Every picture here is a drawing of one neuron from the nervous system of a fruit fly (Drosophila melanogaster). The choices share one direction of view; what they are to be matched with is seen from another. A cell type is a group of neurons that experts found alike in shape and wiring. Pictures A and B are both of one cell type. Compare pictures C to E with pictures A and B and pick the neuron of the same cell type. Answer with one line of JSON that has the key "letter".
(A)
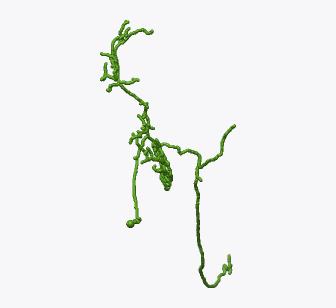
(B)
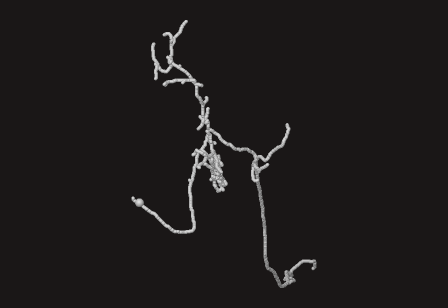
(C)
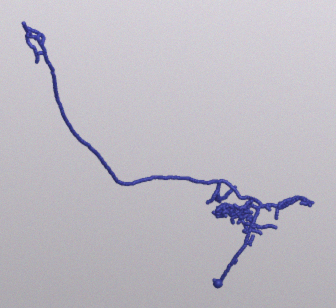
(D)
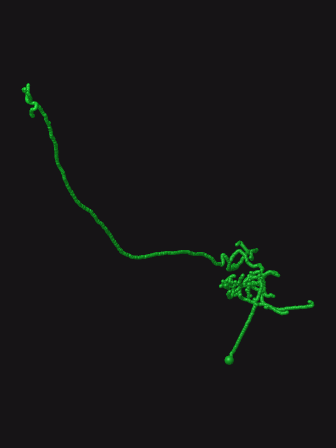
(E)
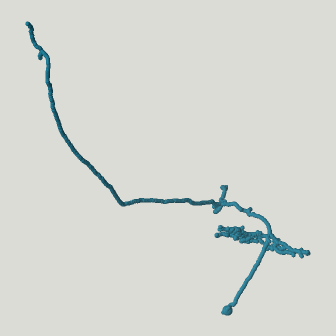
{"letter": "C"}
